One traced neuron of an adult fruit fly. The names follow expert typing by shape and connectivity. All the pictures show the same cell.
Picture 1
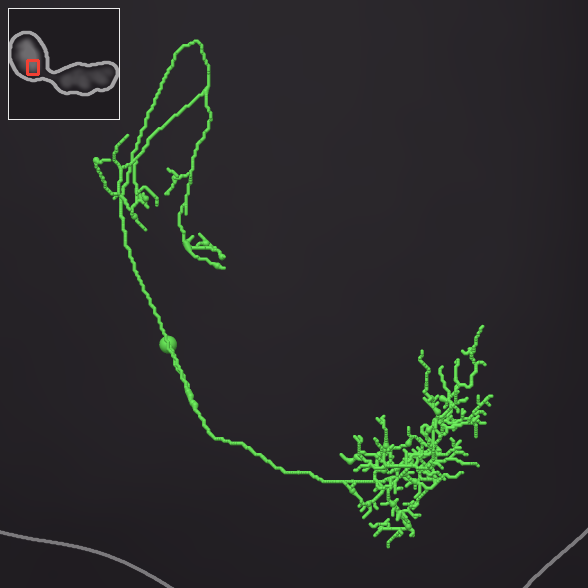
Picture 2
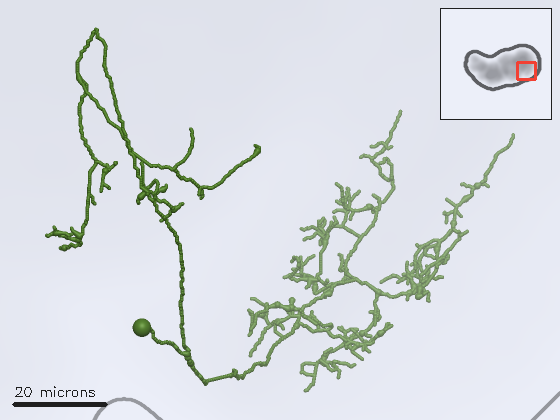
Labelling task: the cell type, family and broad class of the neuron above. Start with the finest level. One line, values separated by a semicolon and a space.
MeLo3a; MeLo; optic-lobe intrinsic neuron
